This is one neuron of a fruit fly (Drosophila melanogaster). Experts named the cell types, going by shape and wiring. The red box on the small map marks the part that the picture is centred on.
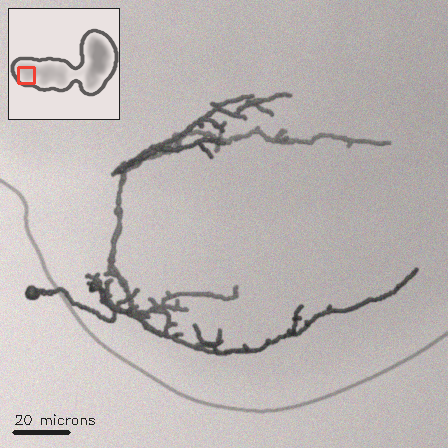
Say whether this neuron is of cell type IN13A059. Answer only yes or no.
yes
